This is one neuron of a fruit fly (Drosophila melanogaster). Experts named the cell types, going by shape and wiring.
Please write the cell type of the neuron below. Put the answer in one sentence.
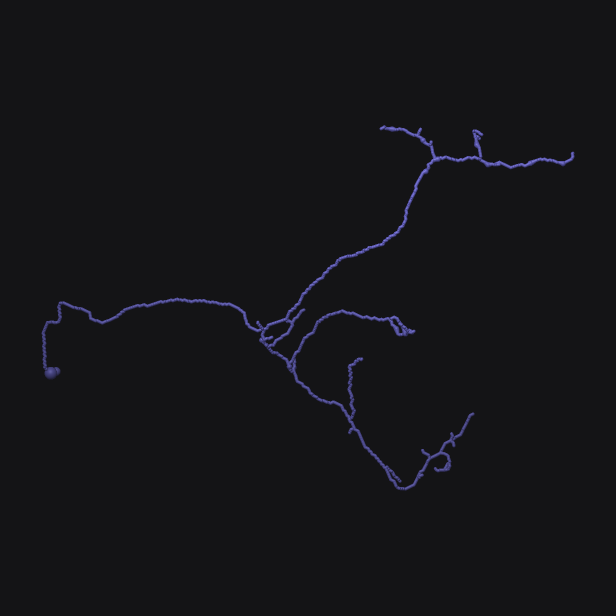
The cell type is SMP281.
